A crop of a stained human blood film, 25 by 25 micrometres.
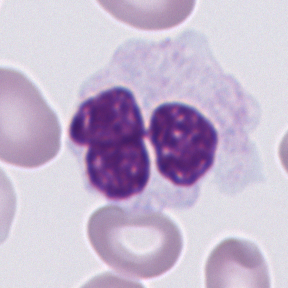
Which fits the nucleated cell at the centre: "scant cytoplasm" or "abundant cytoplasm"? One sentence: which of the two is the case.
What surrounds the nucleus is plentiful cytoplasm.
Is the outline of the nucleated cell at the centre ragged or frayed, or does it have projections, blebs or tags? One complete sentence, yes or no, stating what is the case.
Yes, the border of the cell is ragged or frayed, or shows projections, blebs or tags.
